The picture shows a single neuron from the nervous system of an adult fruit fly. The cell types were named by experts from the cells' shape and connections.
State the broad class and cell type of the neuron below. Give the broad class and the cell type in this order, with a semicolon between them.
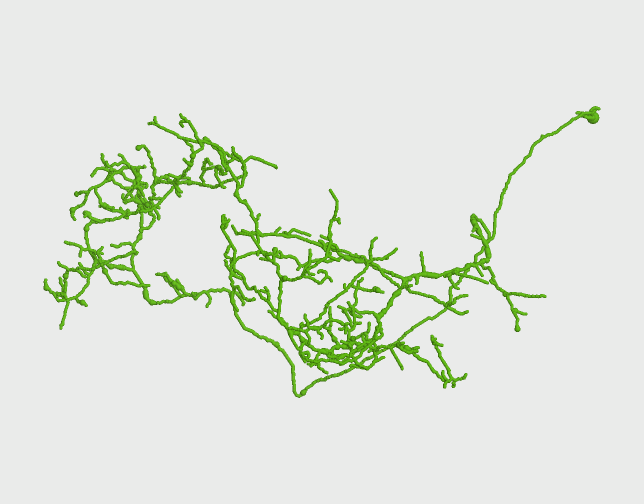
central-brain intrinsic neuron; SLP473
